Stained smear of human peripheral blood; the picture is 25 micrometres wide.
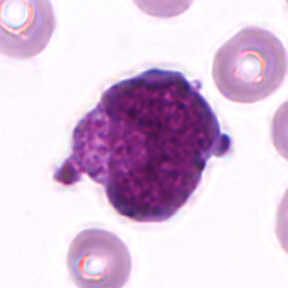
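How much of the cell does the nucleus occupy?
Most of it; the cytoplasm shows mainly as a crescent on the left side.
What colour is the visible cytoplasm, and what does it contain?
Pale pinkish-lilac, with fine purple granules and no clear vacuoles.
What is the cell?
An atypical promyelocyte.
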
